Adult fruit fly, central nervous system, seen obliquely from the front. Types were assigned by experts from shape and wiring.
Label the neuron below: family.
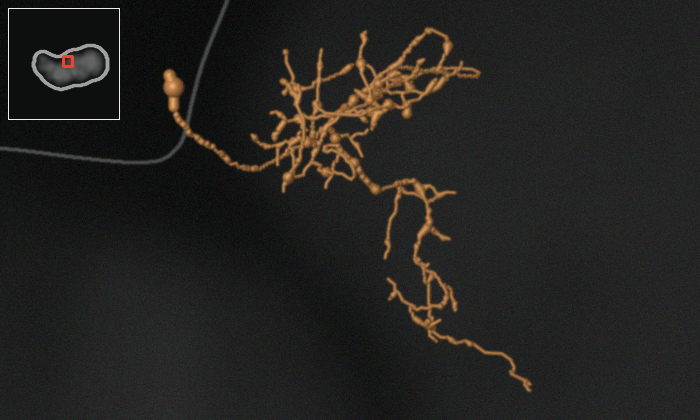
hemilineage LHp1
